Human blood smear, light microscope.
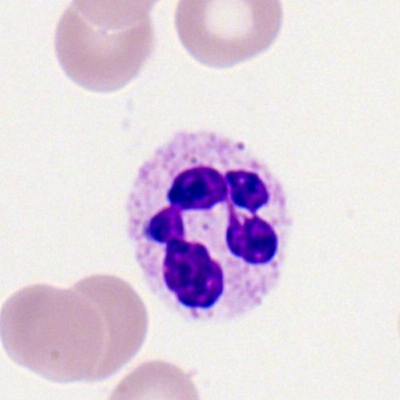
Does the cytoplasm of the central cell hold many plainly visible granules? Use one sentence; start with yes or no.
Yes, many granules can be seen in the cytoplasm of the cell.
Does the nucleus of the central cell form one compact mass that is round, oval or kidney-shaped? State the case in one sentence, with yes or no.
No, this cell's nucleus is lobed instead of forming a single mass.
